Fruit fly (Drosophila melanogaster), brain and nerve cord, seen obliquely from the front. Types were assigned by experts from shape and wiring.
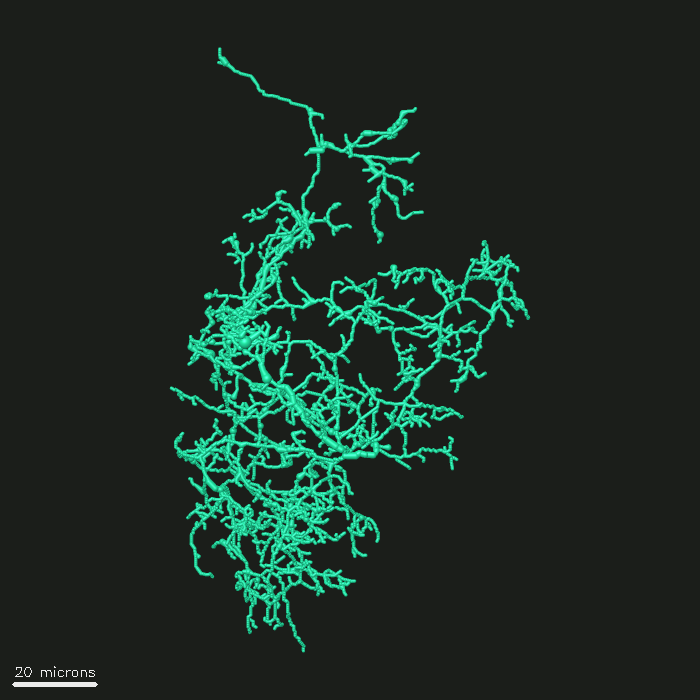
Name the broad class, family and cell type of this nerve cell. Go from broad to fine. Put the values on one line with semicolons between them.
central-brain intrinsic neuron; hemilineage VLPa1_lateral; AVLP294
